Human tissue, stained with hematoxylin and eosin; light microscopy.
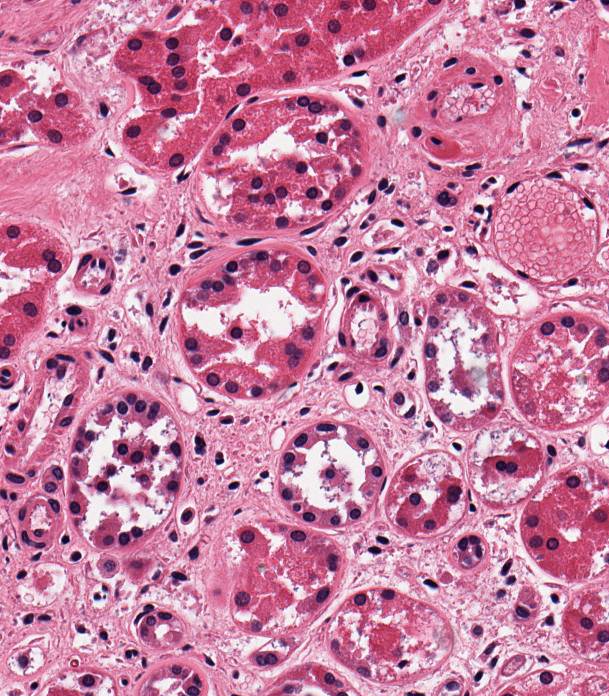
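Renal cortex (H&E). Round to oval tubular profiles, cut in cross-section and separated by stroma, fill the field. A single layer of cuboidal cells lines each tubule, with round, dark, centrally placed nuclei; most of these cells have abundant, bright eosinophilic, granular cytoplasm. The loose, pale pink stroma between tubules holds scattered spindle and oval nuclei.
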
